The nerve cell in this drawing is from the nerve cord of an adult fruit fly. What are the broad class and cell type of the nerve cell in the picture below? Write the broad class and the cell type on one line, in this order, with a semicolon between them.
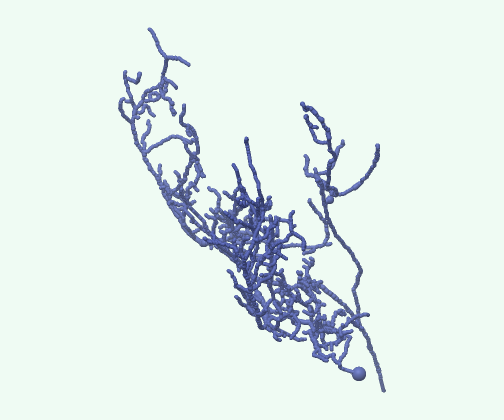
ascending neuron; ANXXX108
